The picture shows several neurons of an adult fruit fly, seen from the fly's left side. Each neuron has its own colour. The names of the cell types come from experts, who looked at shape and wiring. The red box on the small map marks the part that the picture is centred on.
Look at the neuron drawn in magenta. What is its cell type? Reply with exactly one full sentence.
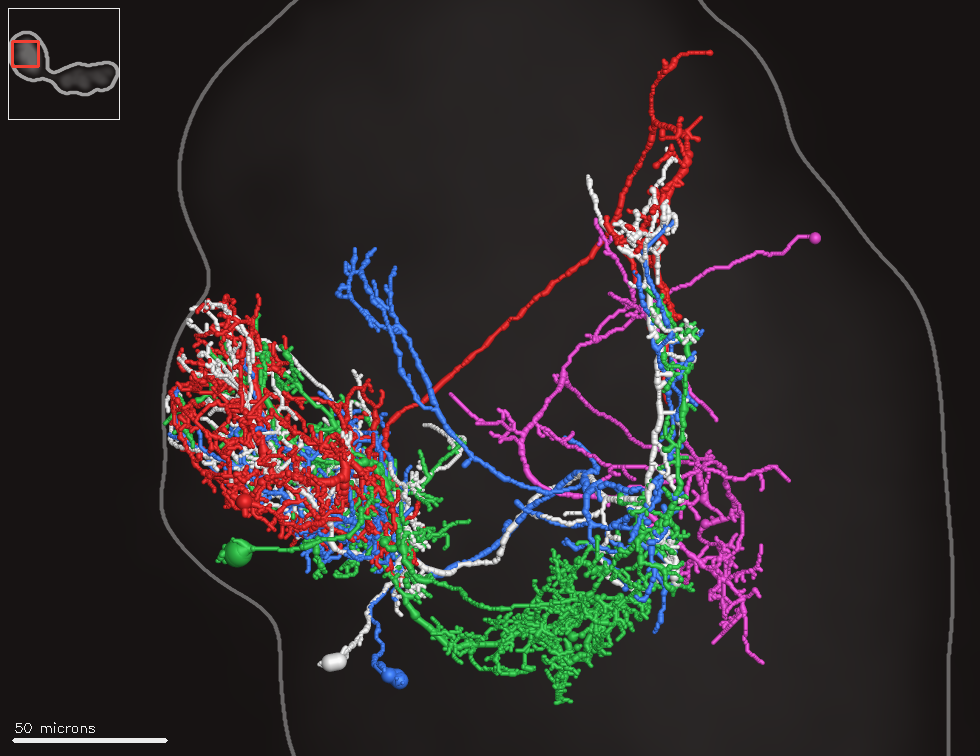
The cell type this neuron represents is WED146_c.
